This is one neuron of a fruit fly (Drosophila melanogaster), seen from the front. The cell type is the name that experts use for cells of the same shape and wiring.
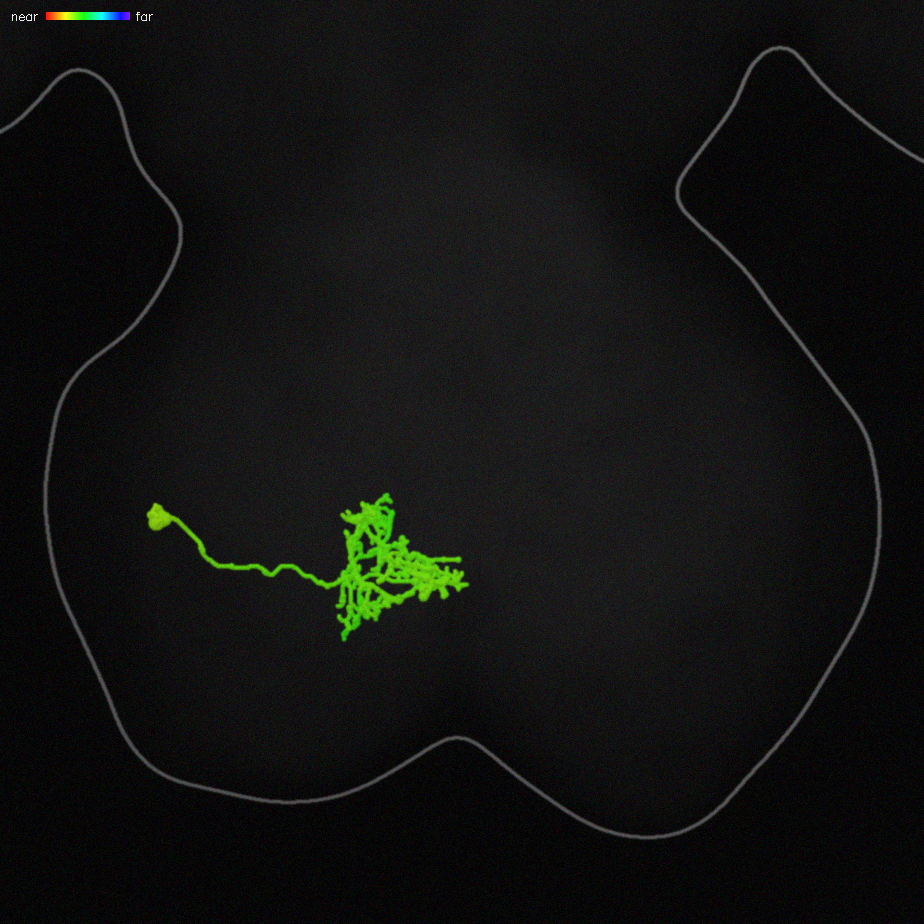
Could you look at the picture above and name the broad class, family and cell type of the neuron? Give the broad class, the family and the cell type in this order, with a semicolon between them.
nerve-cord intrinsic neuron; hemilineage 09A; IN09A018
